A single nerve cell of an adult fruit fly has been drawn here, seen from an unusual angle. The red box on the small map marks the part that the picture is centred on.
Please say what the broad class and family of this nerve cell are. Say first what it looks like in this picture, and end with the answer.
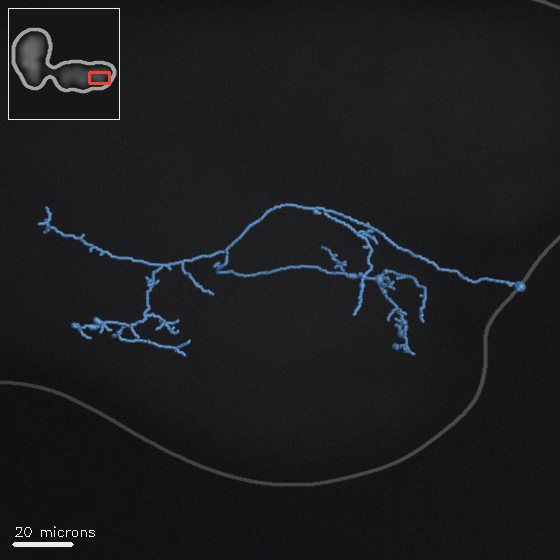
From left to right in the picture it spans about 170 microns. The picture shows dozens of branch ends. It is a nerve-cord intrinsic neuron. The family is hemilineage 21A.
